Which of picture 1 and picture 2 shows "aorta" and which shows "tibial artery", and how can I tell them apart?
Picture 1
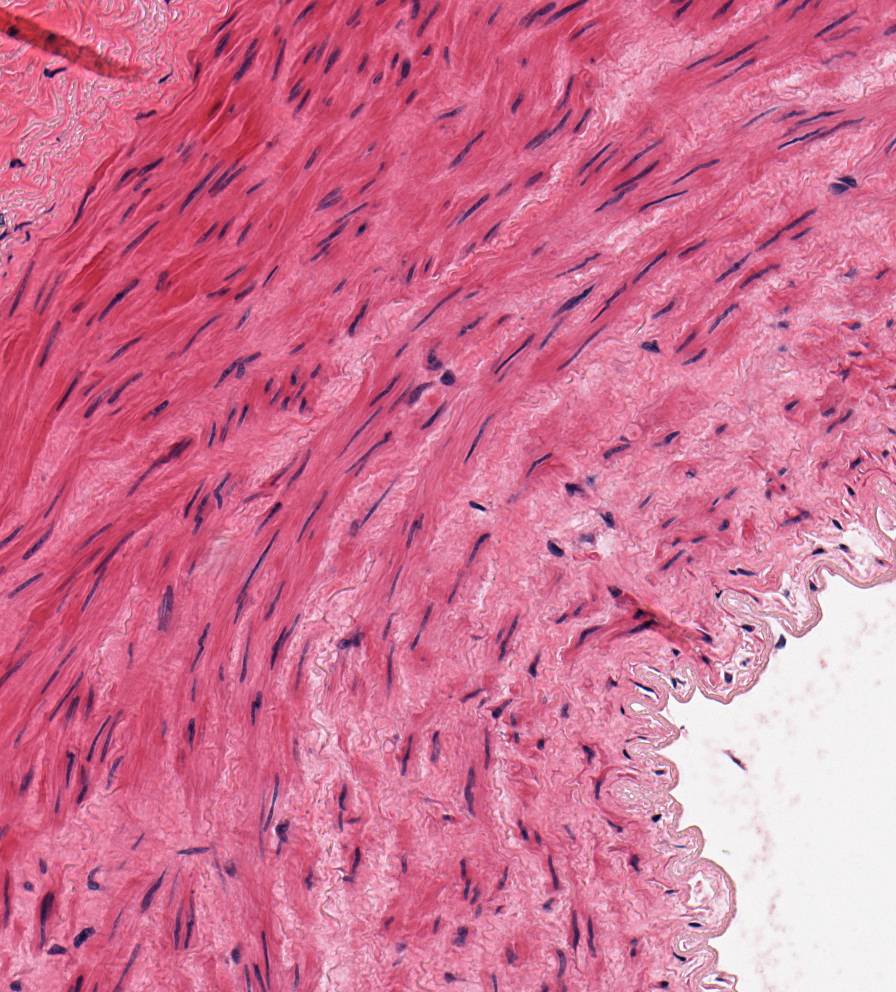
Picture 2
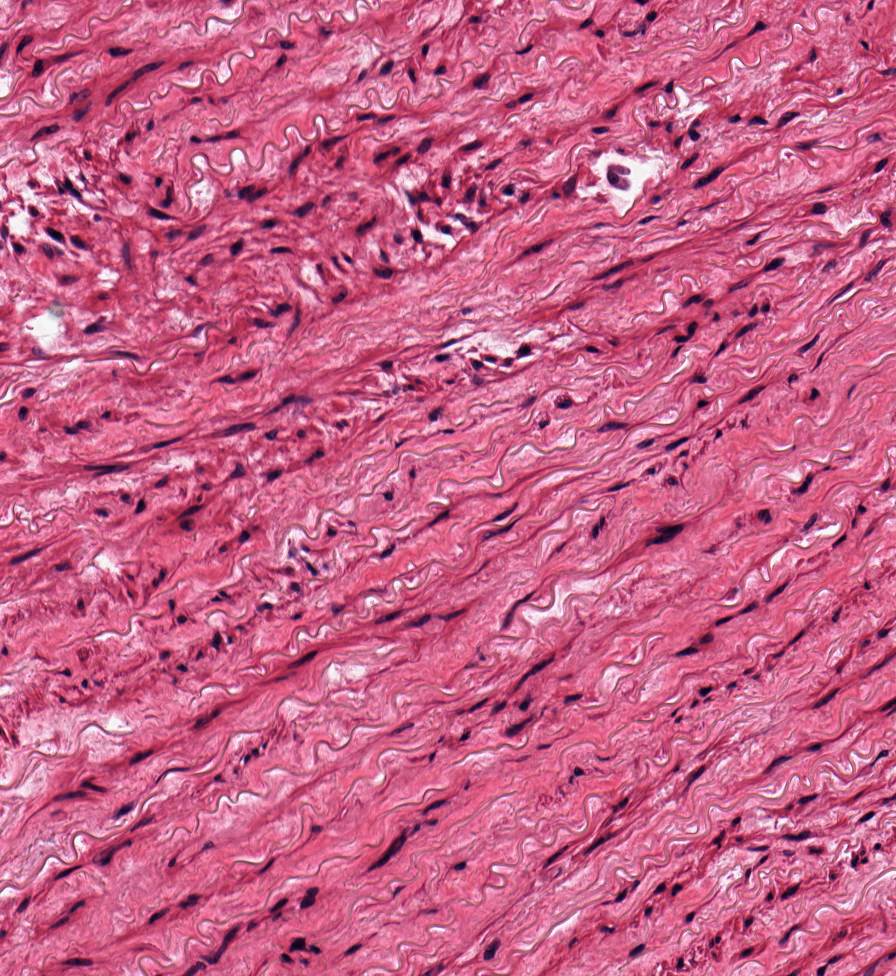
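Picture 1 is the tibial artery; picture 2 is the aorta. First, the luminal border of picture 1 is a tightly wavy, scalloped pink band, with small dark nuclei sitting singly along it. Second, the wall of picture 1 is mostly pink fibres with elongated, dark, cigar-shaped smooth muscle nuclei in curving bands roughly parallel to that border. Third, picture 2 has numerous thin, wavy, bright pink lamellae between rows of spindle-shaped nuclei.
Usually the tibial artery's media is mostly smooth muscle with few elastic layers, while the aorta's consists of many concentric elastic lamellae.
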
